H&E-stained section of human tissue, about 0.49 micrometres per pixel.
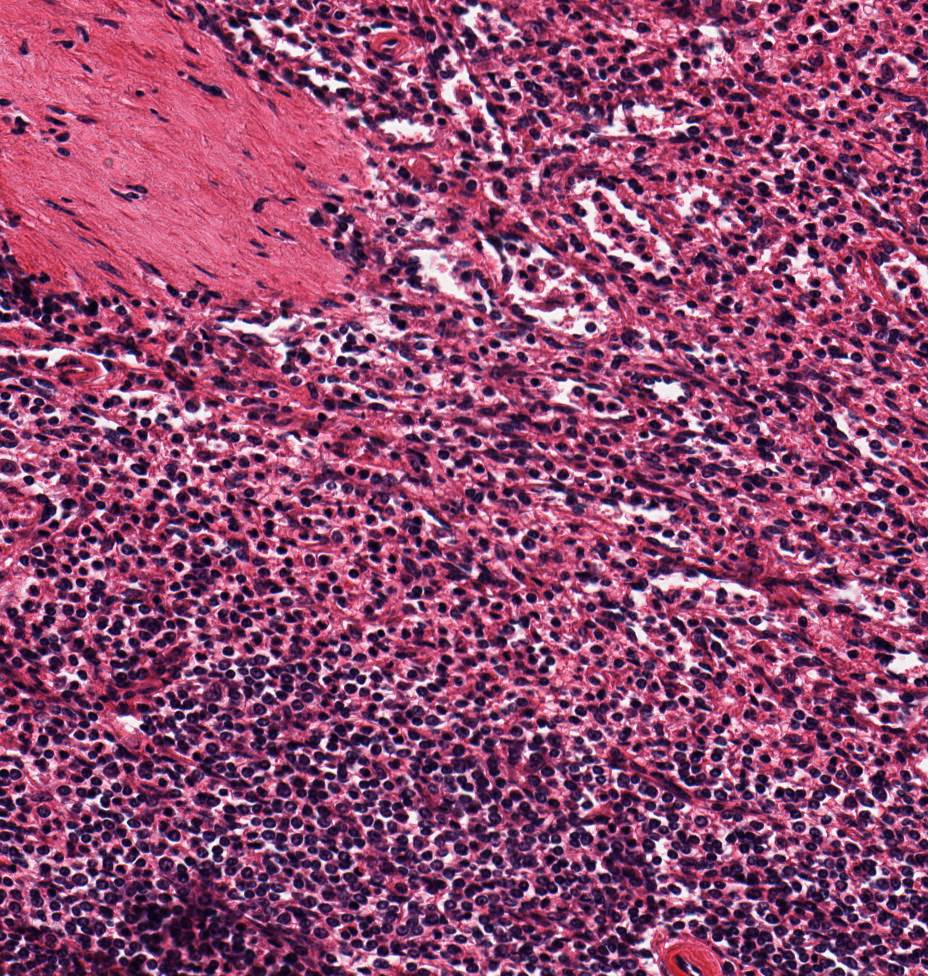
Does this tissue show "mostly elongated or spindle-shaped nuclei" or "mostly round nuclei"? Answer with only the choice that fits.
Mostly round nuclei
